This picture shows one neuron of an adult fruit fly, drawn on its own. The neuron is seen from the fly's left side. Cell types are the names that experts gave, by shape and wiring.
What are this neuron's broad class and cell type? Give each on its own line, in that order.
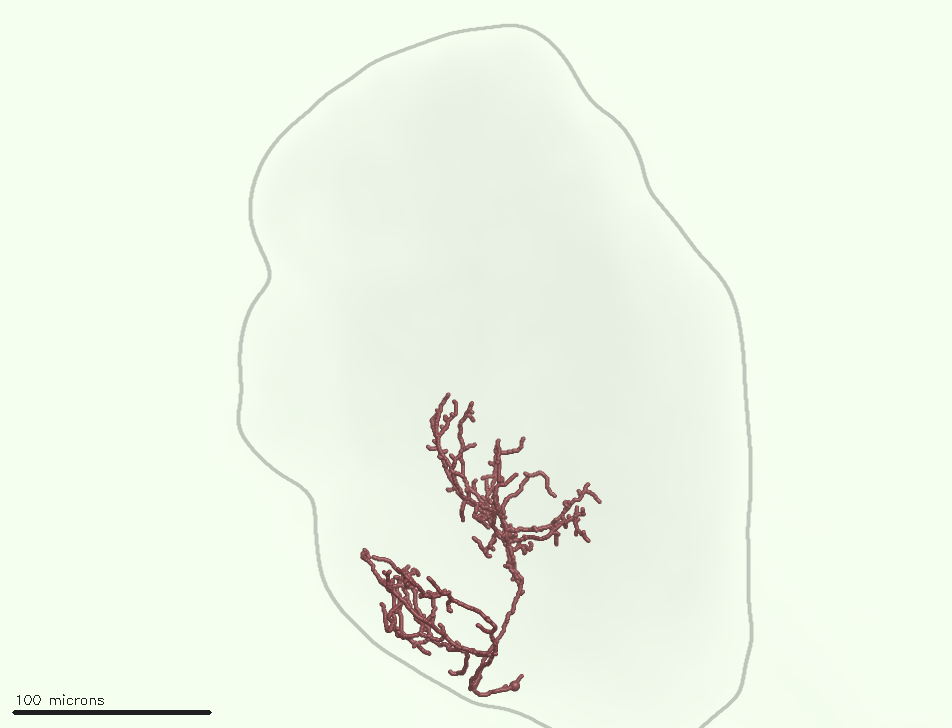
central-brain intrinsic neuron
GNG560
